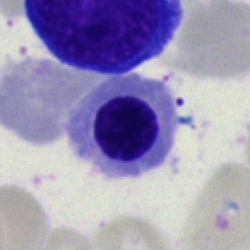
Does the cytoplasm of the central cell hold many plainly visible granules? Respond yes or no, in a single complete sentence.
No, the cell shows no granules in its cytoplasm.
